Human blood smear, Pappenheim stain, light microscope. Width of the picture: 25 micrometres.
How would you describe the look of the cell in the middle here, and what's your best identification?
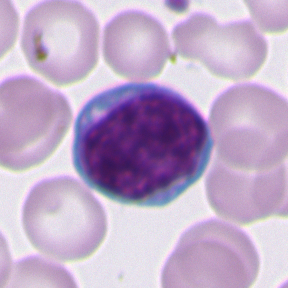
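Looking at this cell, I notice first that the nucleus takes up most of it. I can't make out any nucleoli in that nucleus. The rim of cytoplasm seems somewhat wider on the left side than on the right, and I find no granules in it. So this is a typical lymphocyte.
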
